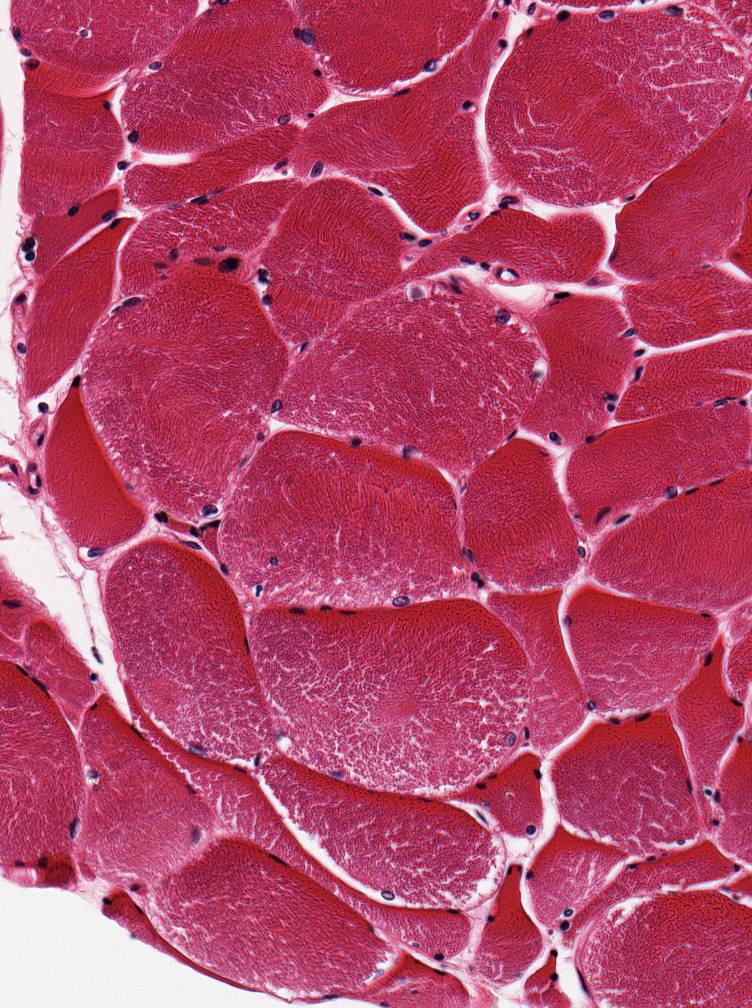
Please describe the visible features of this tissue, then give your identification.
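The fibres have rounded to polygonal outlines. Their dark, flattened nuclei sit at the fibre edges rather than in the centres. No fat cells lie between the fibres. Along the left edge of the field runs a strip of loose, pale connective tissue. This is skeletal muscle.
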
